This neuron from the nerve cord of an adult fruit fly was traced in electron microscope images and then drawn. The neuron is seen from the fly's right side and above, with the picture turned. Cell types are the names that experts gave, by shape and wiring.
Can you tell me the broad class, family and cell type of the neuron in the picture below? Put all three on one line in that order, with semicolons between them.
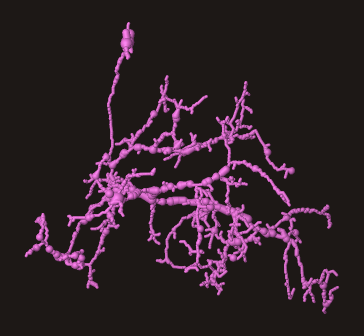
nerve-cord intrinsic neuron; hemilineage 20A.22A; IN20A.22A036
